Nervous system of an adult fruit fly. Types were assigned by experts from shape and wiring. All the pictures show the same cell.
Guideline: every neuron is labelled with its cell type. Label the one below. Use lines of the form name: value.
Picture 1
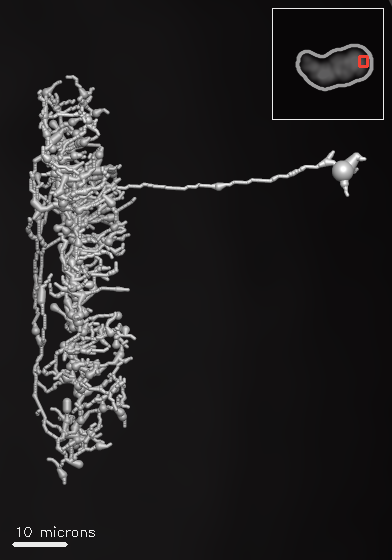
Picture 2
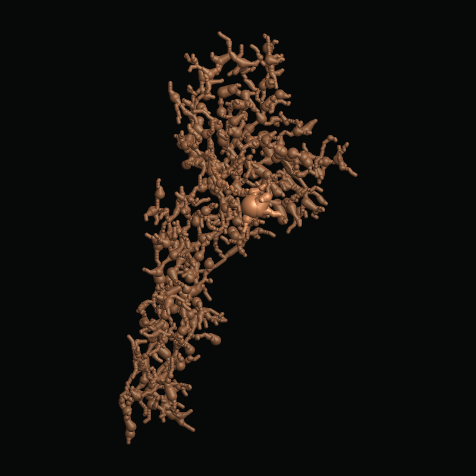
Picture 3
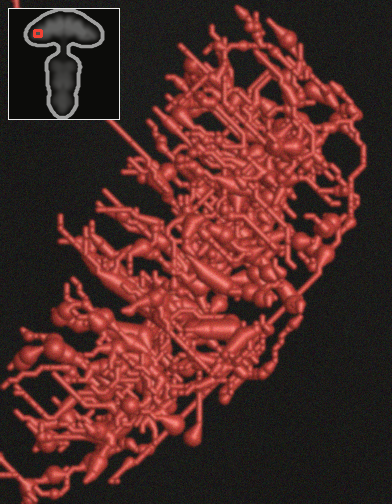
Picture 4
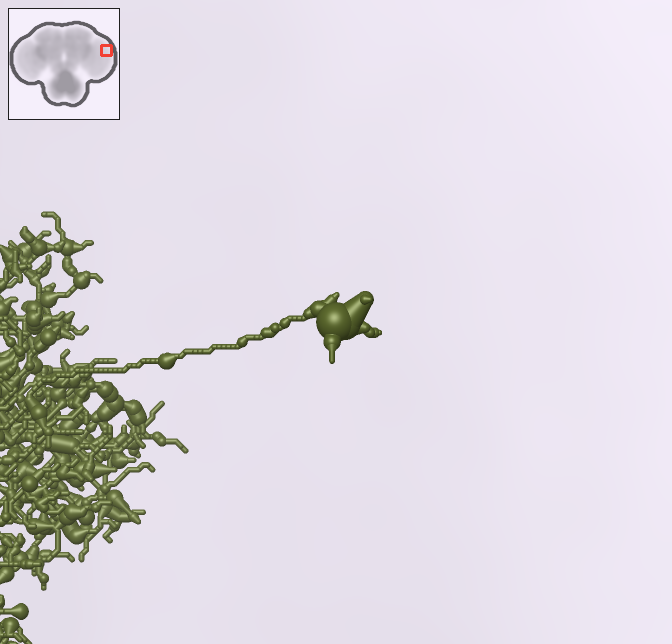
cell type: Pm10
